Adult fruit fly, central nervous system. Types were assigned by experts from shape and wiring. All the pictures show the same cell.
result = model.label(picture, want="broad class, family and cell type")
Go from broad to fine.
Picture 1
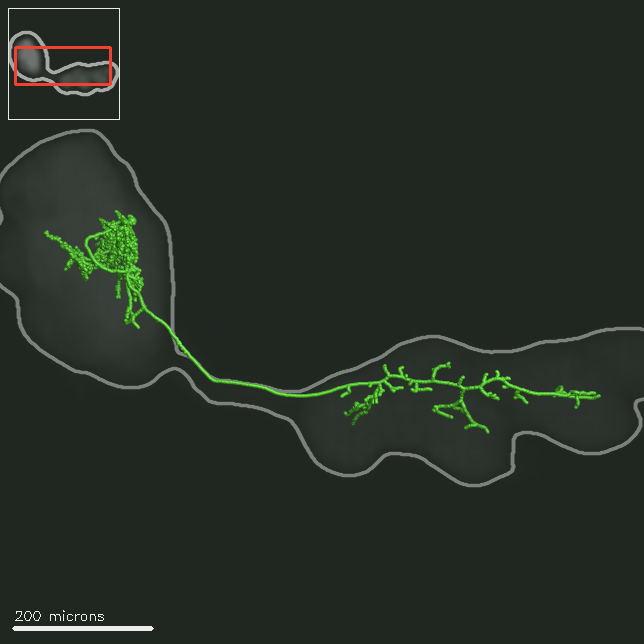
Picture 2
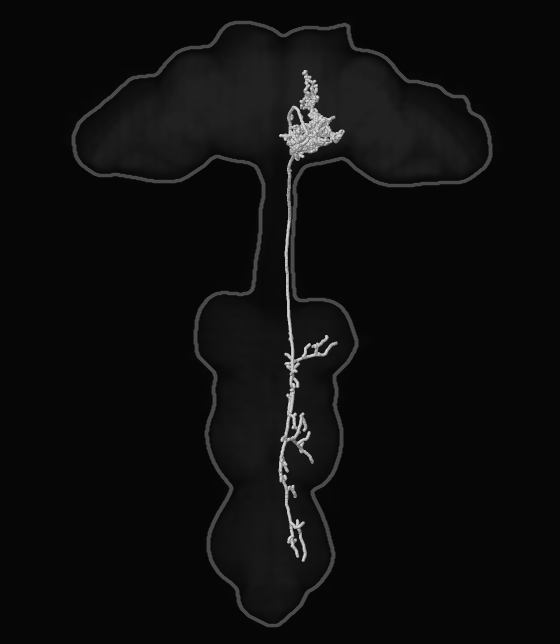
descending neuron; hemilineage PSp2; DNp102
